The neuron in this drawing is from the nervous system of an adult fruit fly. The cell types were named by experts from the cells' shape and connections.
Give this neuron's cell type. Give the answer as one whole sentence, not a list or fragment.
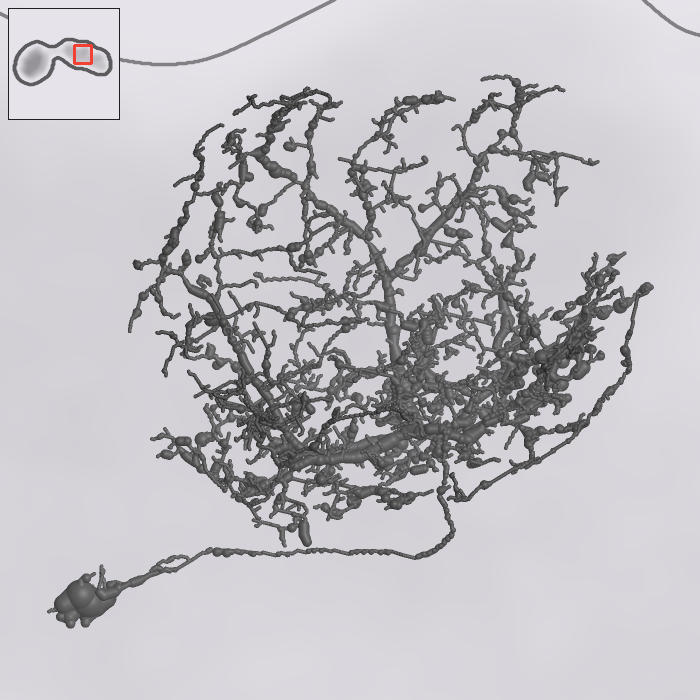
This neuron is given the cell type IN19A013.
